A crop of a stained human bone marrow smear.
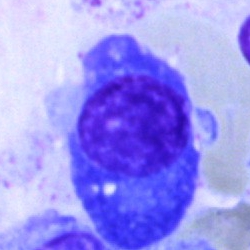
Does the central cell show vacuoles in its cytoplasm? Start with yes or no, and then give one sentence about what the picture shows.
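Yes. Two small clear vacuoles lie in the cytoplasm just below the nucleus.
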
